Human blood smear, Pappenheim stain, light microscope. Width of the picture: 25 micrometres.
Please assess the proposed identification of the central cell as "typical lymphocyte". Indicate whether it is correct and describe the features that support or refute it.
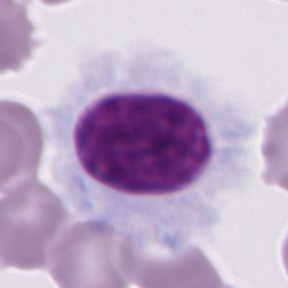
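No: this is a hairy cell, not a typical lymphocyte. See how its cytoplasm is abundant, forming a wide, pale greyish-blue rim around the nucleus.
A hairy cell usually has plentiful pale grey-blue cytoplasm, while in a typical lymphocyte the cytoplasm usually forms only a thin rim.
That wide rim is what tells against typical lymphocyte. Notice too that the cytoplasm holds no distinct reddish-purple granules.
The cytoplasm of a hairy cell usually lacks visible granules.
Red cells lie against the lower and left edges of the cell.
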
